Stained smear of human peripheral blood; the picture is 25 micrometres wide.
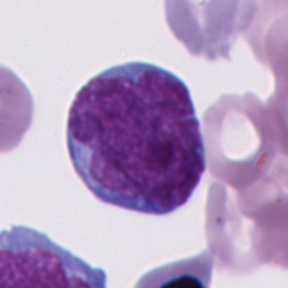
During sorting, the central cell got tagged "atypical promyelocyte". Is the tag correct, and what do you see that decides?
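Take the granules first: none are seen in the cytoplasm.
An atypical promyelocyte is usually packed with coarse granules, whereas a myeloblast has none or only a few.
On this feature the cell goes with myeloblast and against atypical promyelocyte. Next, the nucleus: it fills about 80% of the cell's area, and the cytoplasm forms only a thin blue rim around it.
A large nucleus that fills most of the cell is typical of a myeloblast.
This feature, too, goes with myeloblast. The remaining features are simply seen: the outline is round and smooth, a pale clear patch lies in the cytoplasm at the lower left beside the nucleus, the cell measures about 13 micrometres across, and red cells lie close against its right side. Verdict: the name atypical promyelocyte does not fit; the cell is a myeloblast.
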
